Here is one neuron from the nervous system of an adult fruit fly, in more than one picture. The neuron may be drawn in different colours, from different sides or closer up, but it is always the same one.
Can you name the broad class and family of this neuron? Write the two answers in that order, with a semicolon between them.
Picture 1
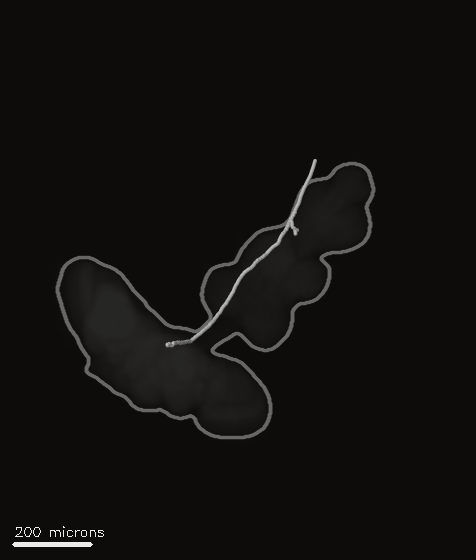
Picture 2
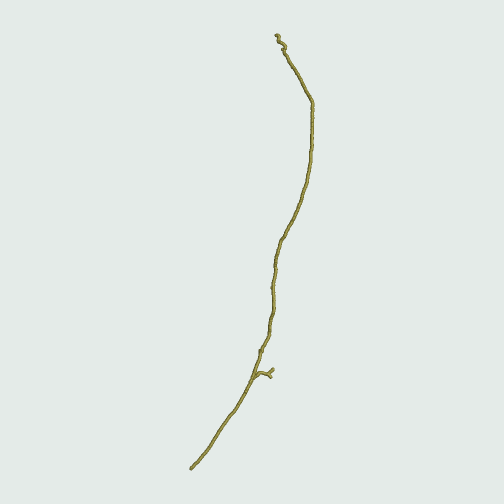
sensory neuron ascending to the brain; class mechanosensory proprioceptive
